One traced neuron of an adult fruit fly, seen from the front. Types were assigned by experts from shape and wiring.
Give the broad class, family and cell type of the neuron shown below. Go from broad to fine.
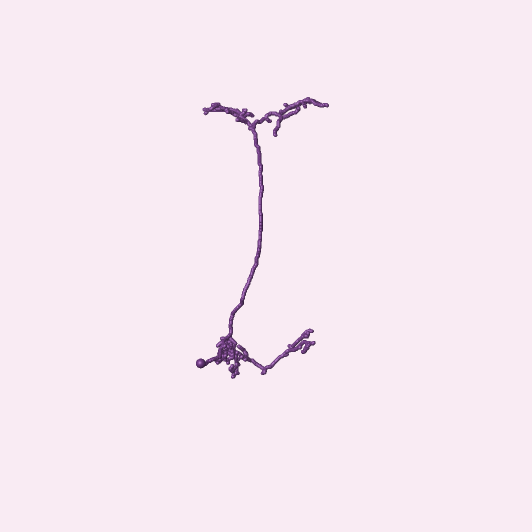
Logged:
central-brain intrinsic neuron; hemilineage FLAa2; PRW019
